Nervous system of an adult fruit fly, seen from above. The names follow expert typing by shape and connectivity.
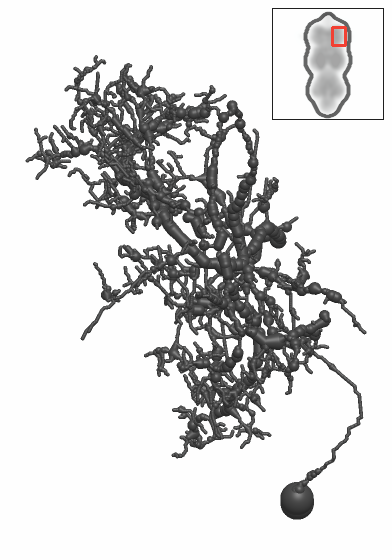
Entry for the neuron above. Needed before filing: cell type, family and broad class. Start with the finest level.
IN20A.22A006; hemilineage 20A.22A; nerve-cord intrinsic neuron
